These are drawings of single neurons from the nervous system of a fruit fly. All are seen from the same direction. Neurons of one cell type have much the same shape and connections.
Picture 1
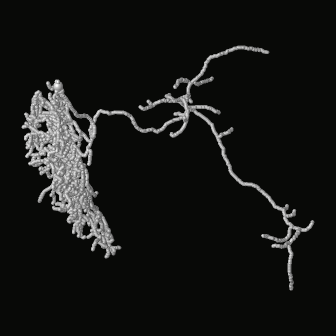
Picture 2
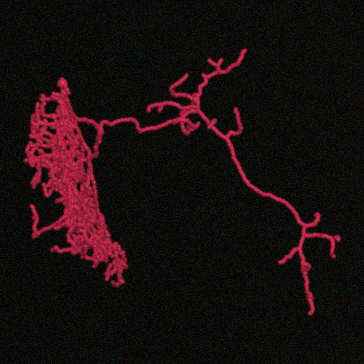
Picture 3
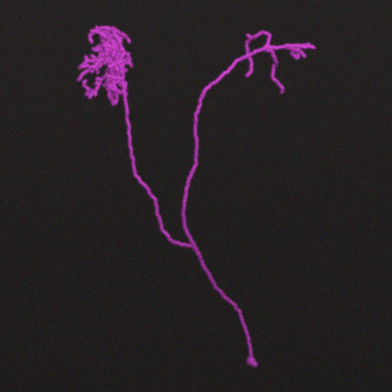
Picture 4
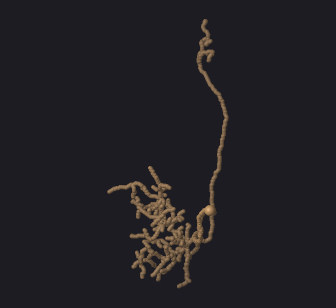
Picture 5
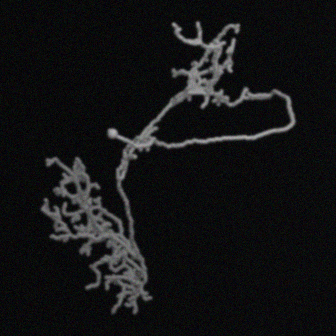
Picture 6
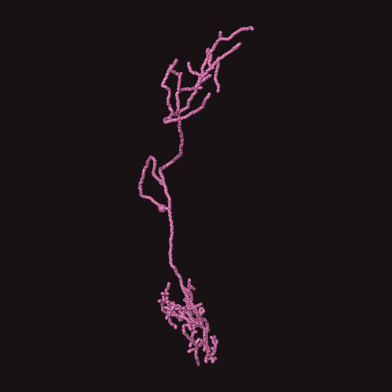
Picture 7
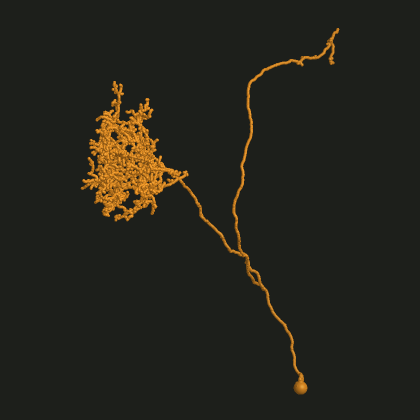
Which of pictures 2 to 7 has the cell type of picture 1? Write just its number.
2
